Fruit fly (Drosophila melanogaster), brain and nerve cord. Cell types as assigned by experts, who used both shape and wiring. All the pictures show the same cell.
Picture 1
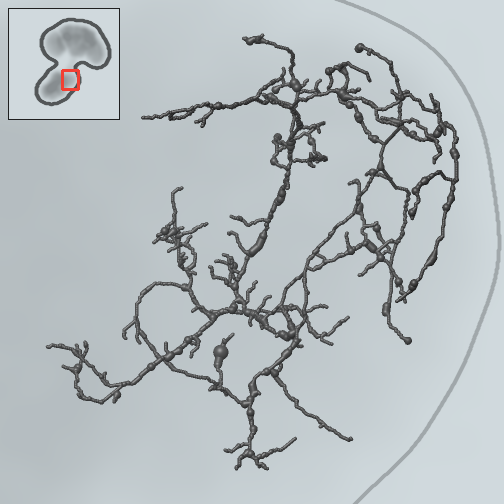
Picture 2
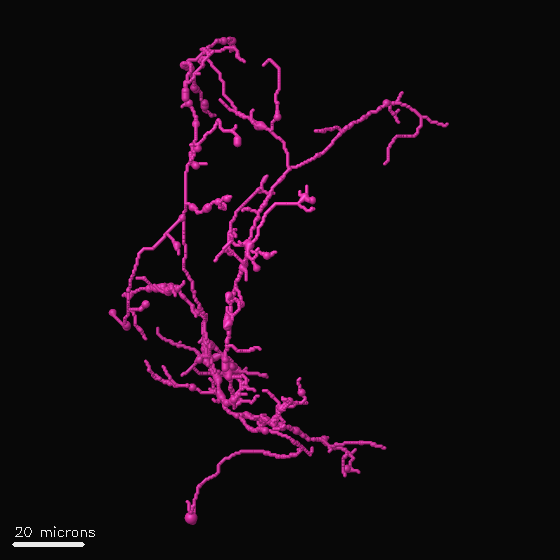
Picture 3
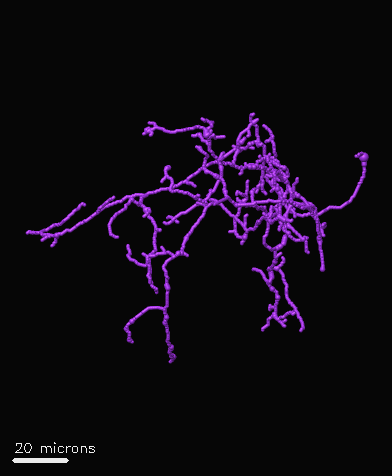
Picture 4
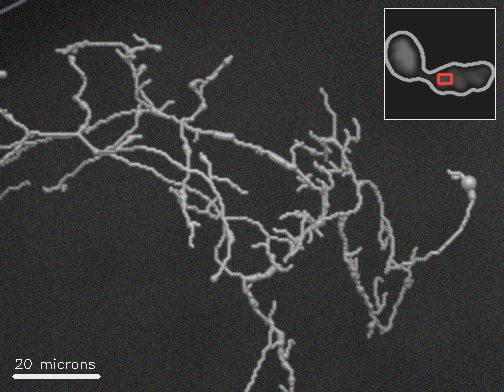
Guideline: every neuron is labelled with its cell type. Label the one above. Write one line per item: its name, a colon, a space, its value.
cell type: IN03A065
